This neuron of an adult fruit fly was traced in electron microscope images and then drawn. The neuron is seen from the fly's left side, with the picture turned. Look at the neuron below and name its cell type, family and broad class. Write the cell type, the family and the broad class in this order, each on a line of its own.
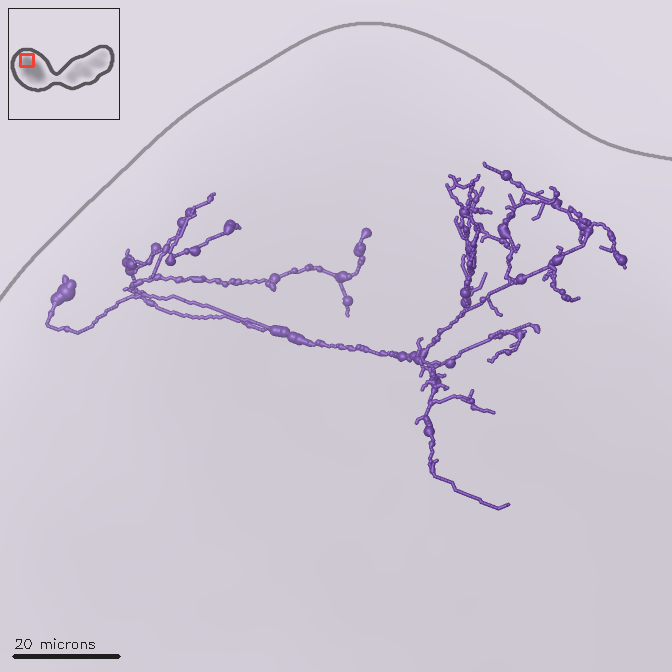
CB3208
hemilineage LHd1
central-brain intrinsic neuron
